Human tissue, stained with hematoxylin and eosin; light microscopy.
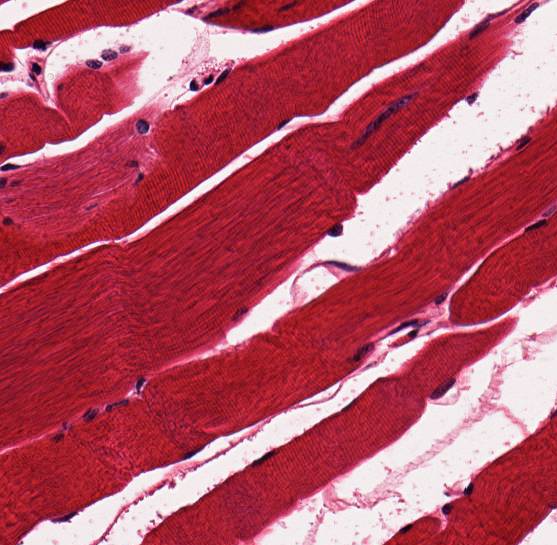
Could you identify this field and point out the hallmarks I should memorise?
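Long skeletal muscle fibres, lying parallel, run diagonally from lower left to upper right across the whole field. The fibres show fine transverse cross-striations, and their flattened, elongated nuclei lie at the fibre edges rather than centrally.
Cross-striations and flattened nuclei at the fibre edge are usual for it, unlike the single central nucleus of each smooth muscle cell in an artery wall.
The fibre cytoplasm stains a deep, intense red.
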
